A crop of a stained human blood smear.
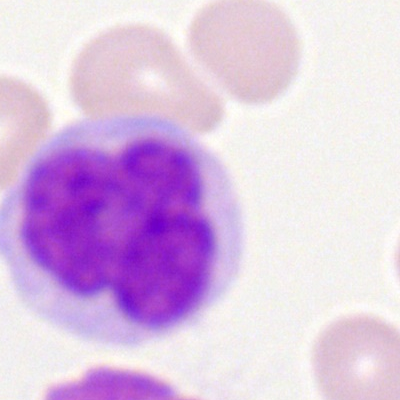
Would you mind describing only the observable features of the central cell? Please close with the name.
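Round, smooth cell outline. Most of the cell taken up by the nucleus. Chromatin deep purple, mottled with darker clumps. Cytoplasm pale lilac-blue. Cell type: monocyte.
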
